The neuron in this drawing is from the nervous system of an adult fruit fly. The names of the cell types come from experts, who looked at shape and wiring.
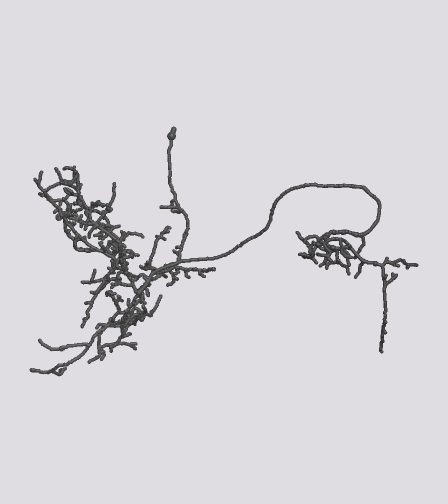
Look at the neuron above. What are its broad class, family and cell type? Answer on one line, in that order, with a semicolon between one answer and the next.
central-brain intrinsic neuron; hemilineage DM6_central1; PLP300m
